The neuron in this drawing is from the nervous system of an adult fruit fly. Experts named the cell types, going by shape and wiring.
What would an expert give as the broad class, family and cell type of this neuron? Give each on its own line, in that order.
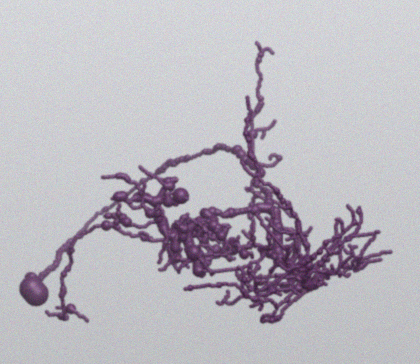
central-brain intrinsic neuron
hemilineage MD3
WED205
